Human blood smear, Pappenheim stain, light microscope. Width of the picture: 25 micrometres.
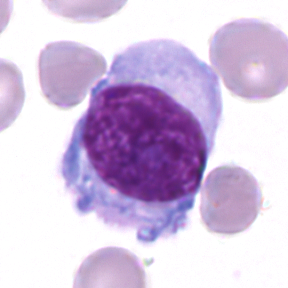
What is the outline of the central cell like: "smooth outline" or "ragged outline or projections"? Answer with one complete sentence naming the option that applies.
The cell has an edge that is ragged or frayed, or carries projections, blebs or tags.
